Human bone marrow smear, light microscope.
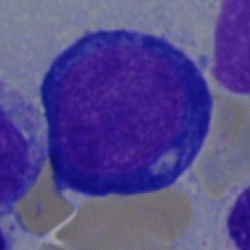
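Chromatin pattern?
Finely granular, evenly spread.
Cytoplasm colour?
Deep blue, with a small pale patch at the lower right of the nucleus.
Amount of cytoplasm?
A narrow rim around the nucleus.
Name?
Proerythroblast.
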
